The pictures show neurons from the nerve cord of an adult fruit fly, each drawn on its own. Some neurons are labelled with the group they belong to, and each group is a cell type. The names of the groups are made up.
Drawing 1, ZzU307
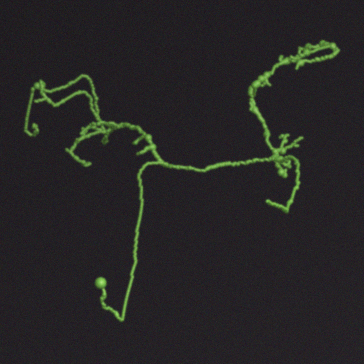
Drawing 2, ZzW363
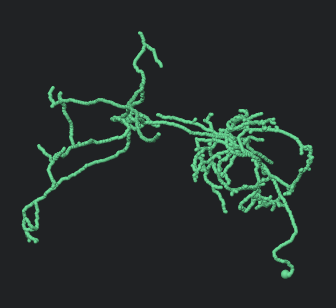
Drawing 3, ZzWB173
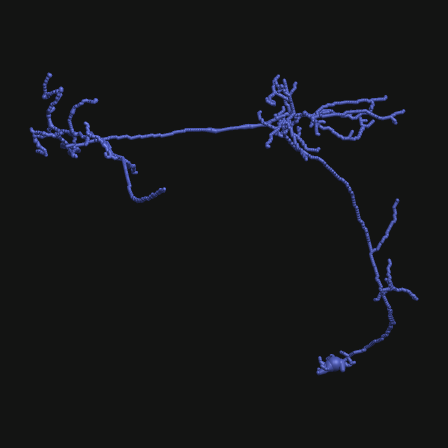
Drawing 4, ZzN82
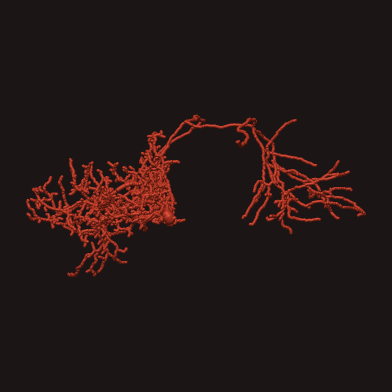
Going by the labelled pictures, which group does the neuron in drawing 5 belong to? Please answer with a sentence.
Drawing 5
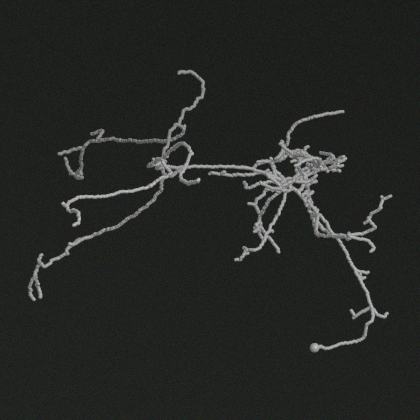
It belongs to ZzW363.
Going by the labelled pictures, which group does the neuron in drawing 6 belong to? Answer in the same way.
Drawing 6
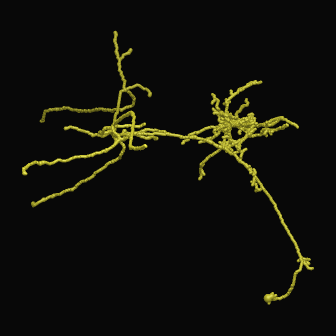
It belongs to ZzW363.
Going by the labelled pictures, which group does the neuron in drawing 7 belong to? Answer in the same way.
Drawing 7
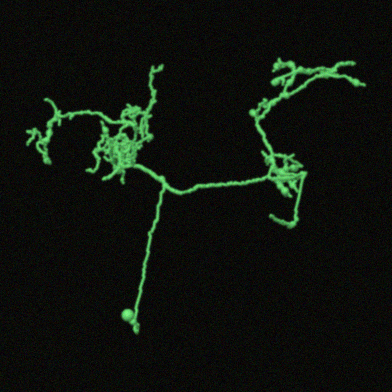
It belongs to ZzU307.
